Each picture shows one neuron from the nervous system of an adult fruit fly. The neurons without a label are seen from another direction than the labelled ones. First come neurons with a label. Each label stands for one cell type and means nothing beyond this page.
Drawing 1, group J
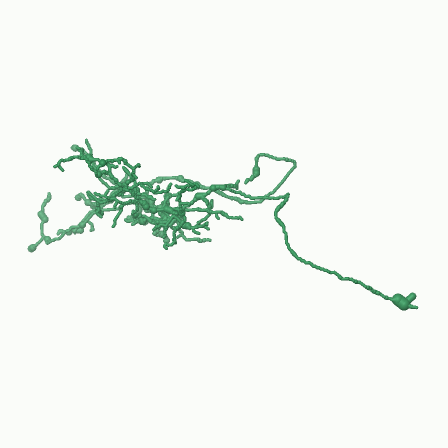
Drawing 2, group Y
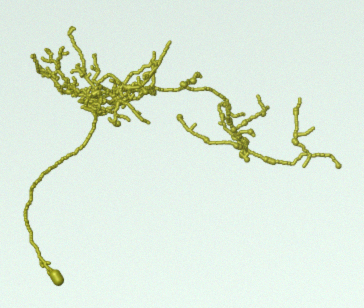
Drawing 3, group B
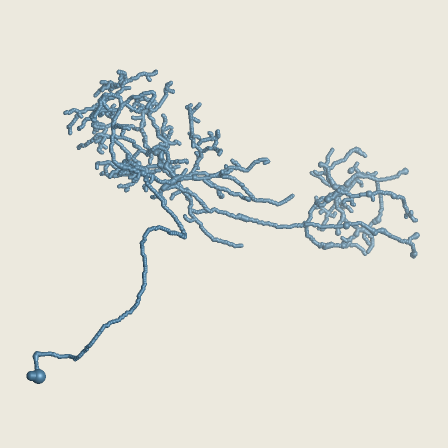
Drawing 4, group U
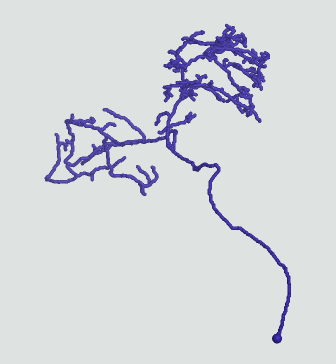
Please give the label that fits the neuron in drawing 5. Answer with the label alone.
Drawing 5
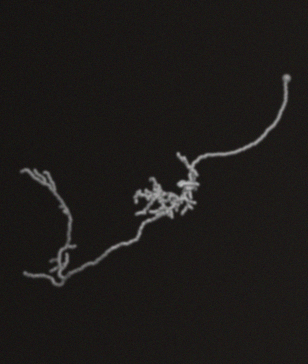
group Y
